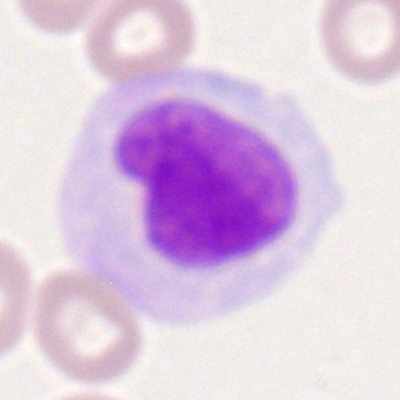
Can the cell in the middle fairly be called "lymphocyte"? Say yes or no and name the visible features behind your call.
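Notice how much cytoplasm there is: it is plentiful and a pale grey-blue.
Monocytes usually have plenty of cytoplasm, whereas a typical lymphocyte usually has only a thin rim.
So the amount of cytoplasm sides with monocyte and not with lymphocyte. Now look at the nucleus, which is indented on its left side and so has a kidney shape.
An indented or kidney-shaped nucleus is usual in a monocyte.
That shape belongs with monocyte as well. There are no distinct coarse granules in the cytoplasm, and the outline is somewhat irregular and angular rather than smoothly round. Taken together, this cell is a monocyte, not a lymphocyte.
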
